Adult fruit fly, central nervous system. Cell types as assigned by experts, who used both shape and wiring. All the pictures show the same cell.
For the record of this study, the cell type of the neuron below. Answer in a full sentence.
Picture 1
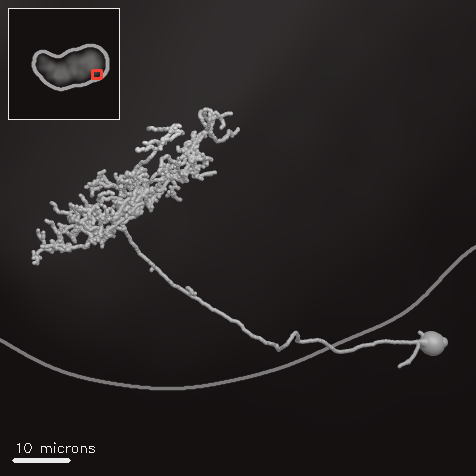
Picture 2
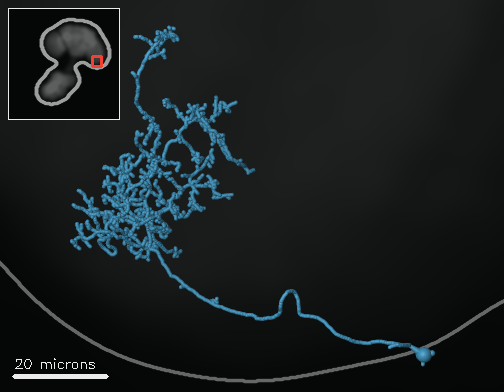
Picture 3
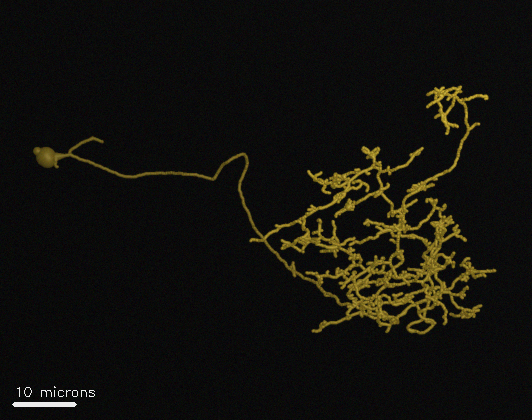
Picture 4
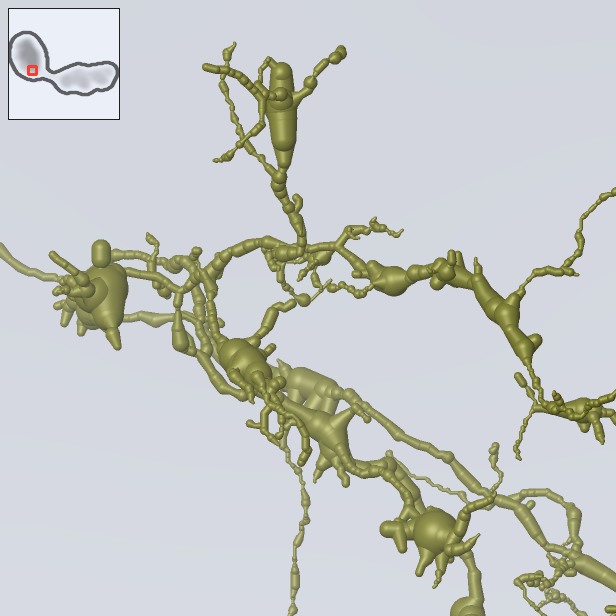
The cell type is Cm3.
